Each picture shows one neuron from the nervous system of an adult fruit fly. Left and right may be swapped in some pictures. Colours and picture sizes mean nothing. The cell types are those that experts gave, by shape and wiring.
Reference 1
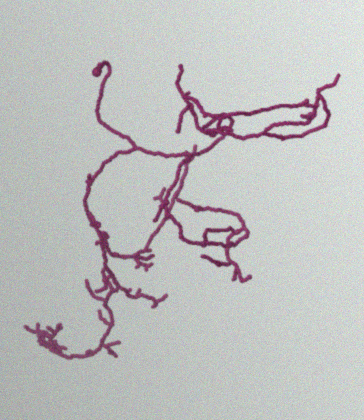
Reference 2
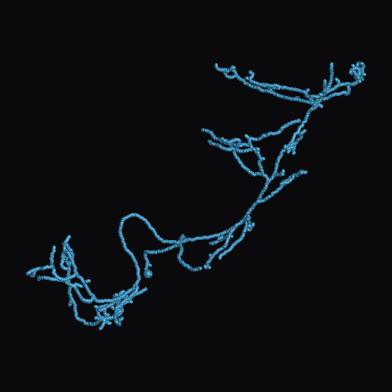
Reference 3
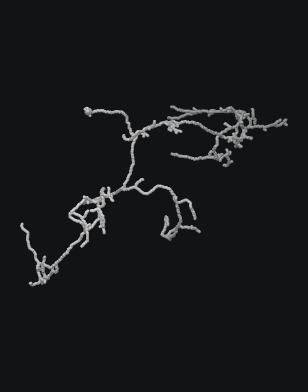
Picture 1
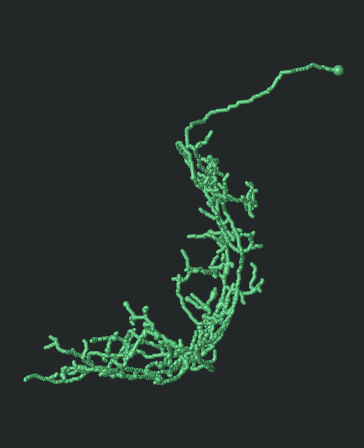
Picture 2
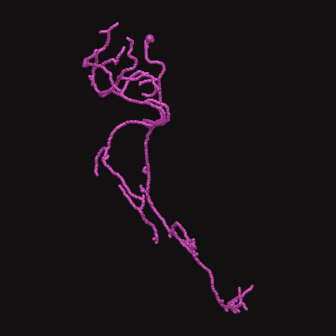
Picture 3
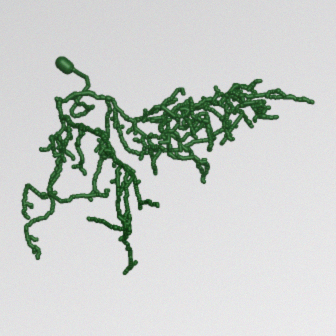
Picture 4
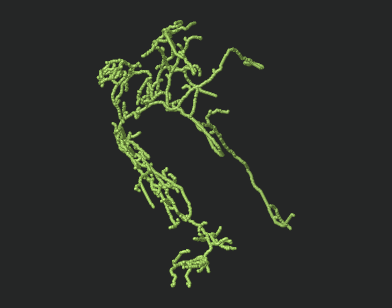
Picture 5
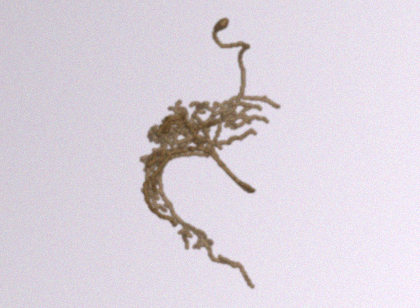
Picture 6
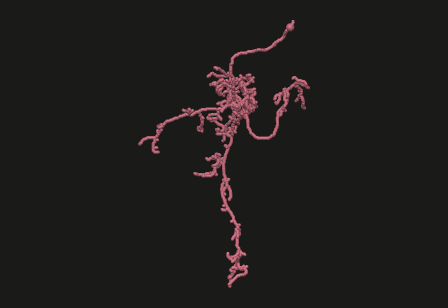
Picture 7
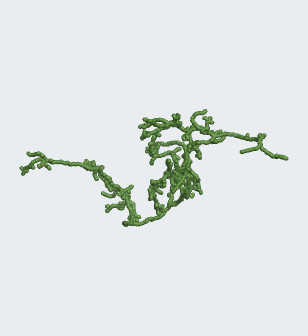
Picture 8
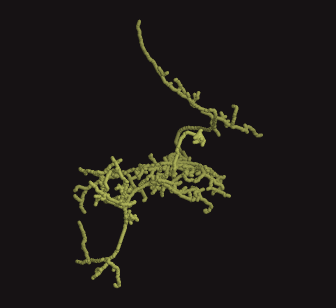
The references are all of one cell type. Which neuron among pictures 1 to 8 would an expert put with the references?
Picture 2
